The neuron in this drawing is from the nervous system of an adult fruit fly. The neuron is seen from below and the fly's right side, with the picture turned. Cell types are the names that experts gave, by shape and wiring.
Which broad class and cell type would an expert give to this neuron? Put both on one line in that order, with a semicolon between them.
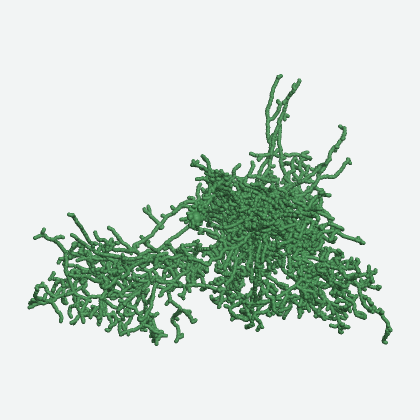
central-brain intrinsic neuron; CL366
